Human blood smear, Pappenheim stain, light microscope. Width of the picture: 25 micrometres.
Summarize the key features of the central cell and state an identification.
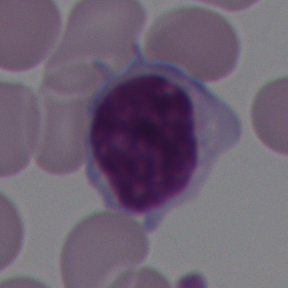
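Looking first at the upper edge, I can see thin pointed projections sticking out from it. The nucleus sits off-centre, toward the left side, and its outline is oval, about 12 by 9 micrometres. Its chromatin is dark purple and clumped, and I notice small paler patches between the clumps. Around it, the cytoplasm is a pale greyish blue. So what I have here is a typical lymphocyte.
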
